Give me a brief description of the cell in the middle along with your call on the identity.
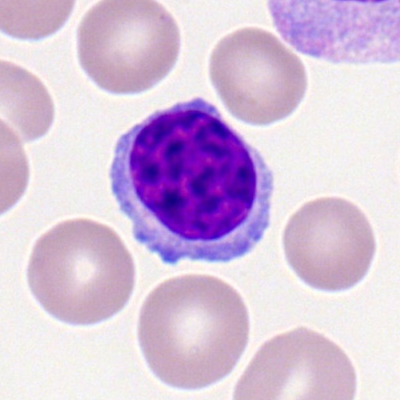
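Outline roughly round, edge slightly ragged and uneven. Chromatin coarse: dark purple clumps separated by paler spaces. No nucleoli visible. Cytoplasmic rim wider along lower edge than at upper right. Cell: lymphocyte.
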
